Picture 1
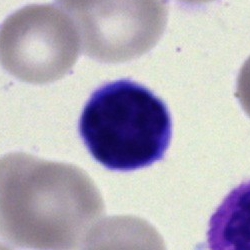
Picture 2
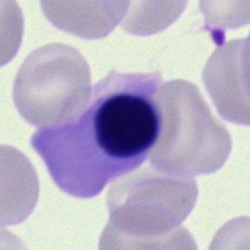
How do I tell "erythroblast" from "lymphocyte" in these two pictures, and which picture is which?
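Picture 1 shows a lymphocyte, and picture 2 shows an erythroblast. Look first at how much room the nucleus takes: in picture 1 it fills nearly the whole round cell, with at most a very thin rim of scanty cytoplasm, while in picture 2 the cytoplasm is abundant relative to the nucleus. That cytoplasm in picture 2 is lilac-purple, and its nucleus lies off-centre, towards the right side of the cell. Both have dense chromatin, deep blue-purple in picture 1, and in picture 2 uniformly dense and very dark, with no visible structure.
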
